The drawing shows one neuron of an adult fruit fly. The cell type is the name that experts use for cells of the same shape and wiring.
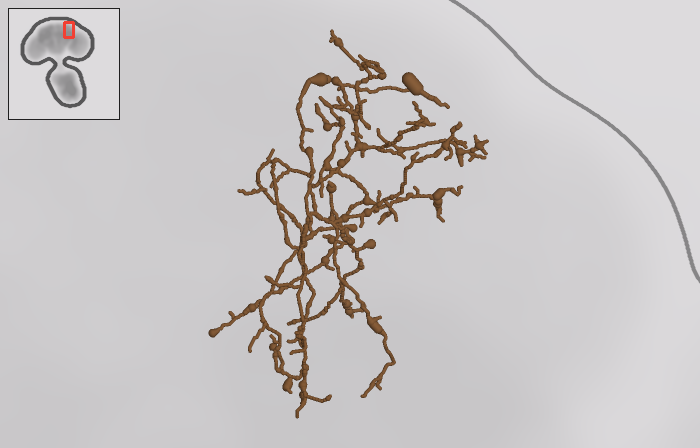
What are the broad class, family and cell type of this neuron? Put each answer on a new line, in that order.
central-brain intrinsic neuron
hemilineage VLPd&p1_dorsal
CB3414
